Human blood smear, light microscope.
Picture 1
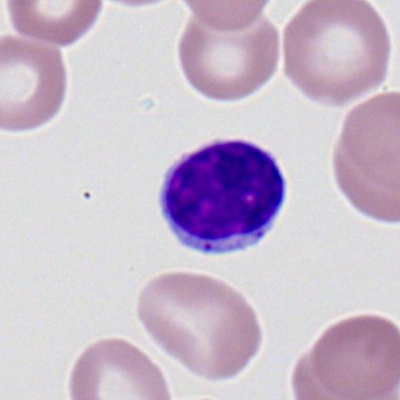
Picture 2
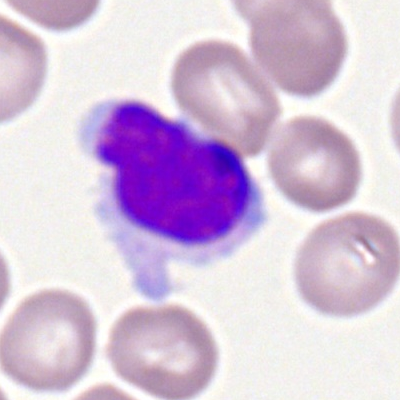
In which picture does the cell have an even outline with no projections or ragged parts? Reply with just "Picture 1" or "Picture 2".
Picture 1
